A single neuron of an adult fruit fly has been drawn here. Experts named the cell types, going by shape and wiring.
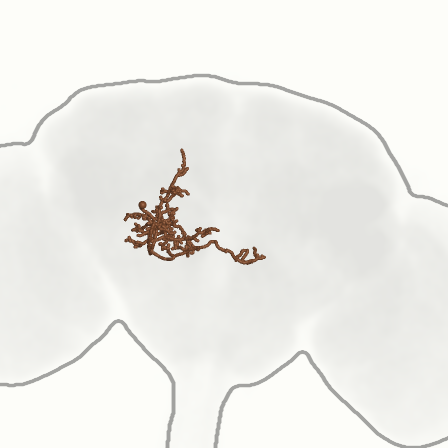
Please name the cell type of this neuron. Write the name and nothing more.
CB0206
